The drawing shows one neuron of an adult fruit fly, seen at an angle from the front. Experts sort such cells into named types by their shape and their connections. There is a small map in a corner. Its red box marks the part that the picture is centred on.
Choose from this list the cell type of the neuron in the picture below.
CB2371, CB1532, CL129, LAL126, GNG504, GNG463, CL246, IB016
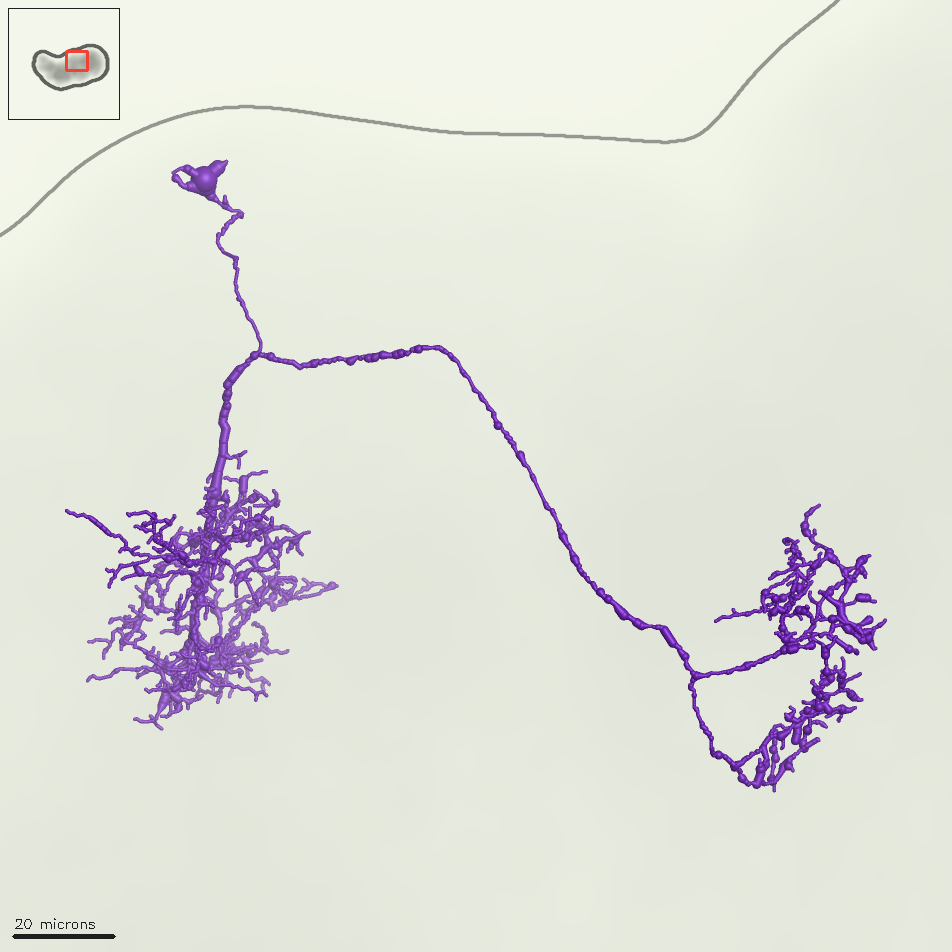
CL129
